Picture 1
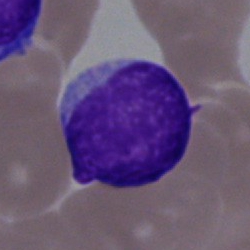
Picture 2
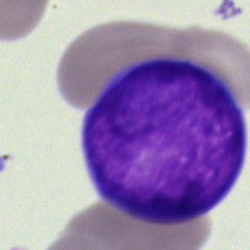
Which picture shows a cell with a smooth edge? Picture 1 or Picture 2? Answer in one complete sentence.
In picture 2, the cell has a smooth edge rather than a rough one.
